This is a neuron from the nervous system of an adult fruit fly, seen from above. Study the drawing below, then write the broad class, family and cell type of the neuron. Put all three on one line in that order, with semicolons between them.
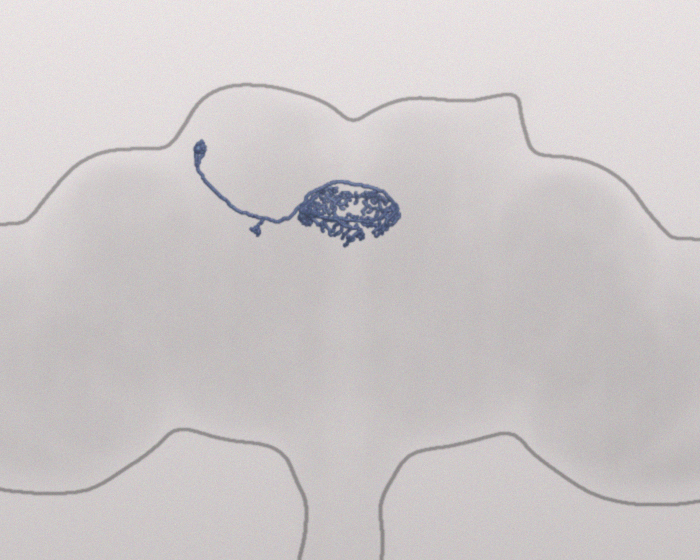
central-brain intrinsic neuron; hemilineage EBa1; ER4d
